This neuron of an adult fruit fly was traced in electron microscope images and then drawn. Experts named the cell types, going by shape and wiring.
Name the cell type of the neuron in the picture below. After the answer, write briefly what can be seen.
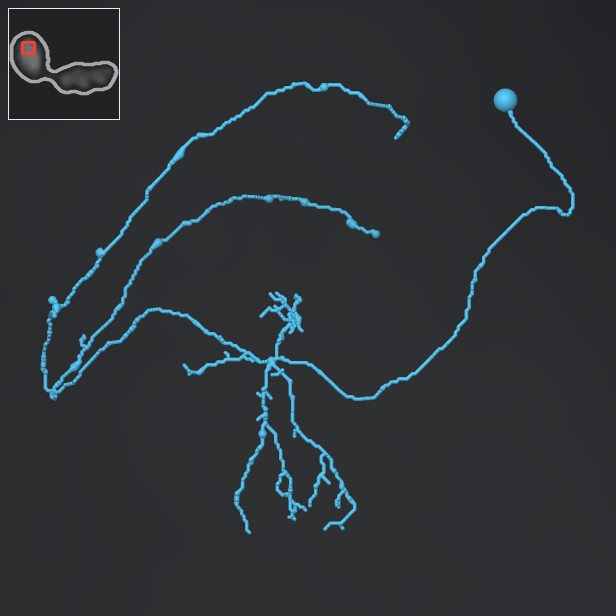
It is of cell type FS1B_b. Its broad class is central-brain intrinsic neuron. The cell body can be seen at the upper right of the picture. As drawn here it is about as wide as it is tall.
